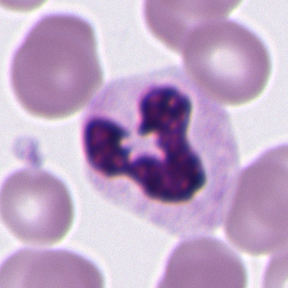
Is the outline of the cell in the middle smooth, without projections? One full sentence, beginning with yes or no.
Yes, the border of this cell is smooth and even.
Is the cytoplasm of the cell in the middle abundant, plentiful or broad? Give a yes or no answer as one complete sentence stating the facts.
Yes, what surrounds the nucleus is a broad expanse of cytoplasm.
